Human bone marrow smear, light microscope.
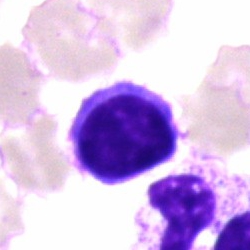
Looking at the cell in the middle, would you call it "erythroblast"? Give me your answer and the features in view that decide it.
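The cytoplasm forms only a thin blue rim, widest along the upper left edge.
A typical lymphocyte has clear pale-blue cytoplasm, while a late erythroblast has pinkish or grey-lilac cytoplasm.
By that colour, erythroblast does not fit; this is a lymphocyte. The thinness of the rim also suits a lymphocyte.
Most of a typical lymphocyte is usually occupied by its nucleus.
The chromatin stains very dark purple and looks dense, which does not set it apart from a late erythroblast.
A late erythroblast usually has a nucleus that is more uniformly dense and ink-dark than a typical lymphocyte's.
No granules appear in the cytoplasm, the outline is roughly round, and the cell margin carries small, fine irregular bumps.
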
